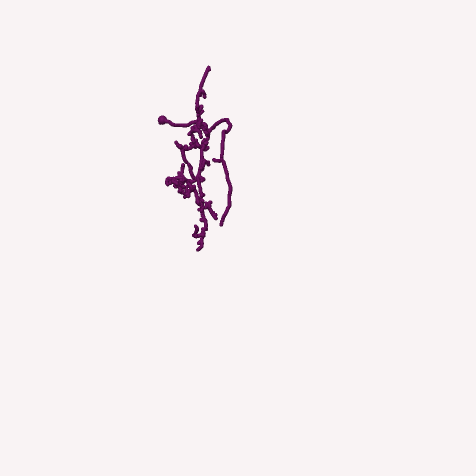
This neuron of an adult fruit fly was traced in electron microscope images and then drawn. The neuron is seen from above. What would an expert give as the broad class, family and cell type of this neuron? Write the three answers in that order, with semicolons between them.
nerve-cord intrinsic neuron; hemilineage 12A; IN12A050_a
